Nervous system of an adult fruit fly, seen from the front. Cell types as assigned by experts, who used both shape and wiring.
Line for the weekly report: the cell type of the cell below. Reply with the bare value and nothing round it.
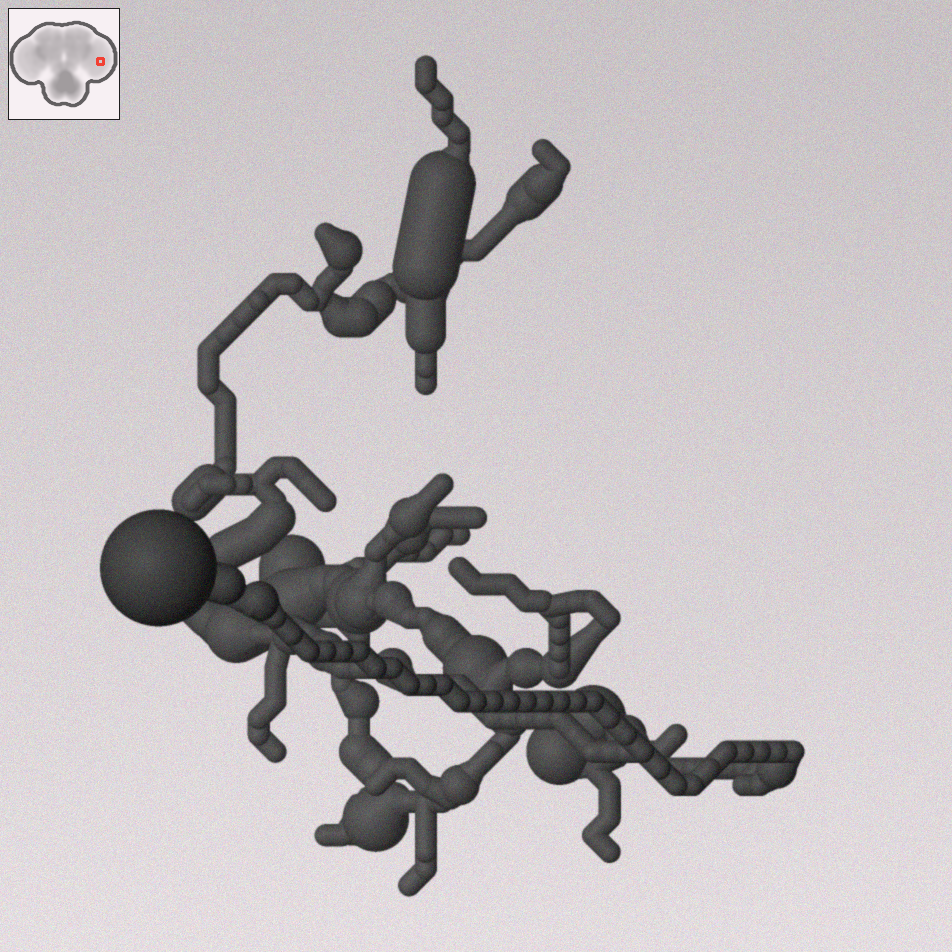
Dm2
